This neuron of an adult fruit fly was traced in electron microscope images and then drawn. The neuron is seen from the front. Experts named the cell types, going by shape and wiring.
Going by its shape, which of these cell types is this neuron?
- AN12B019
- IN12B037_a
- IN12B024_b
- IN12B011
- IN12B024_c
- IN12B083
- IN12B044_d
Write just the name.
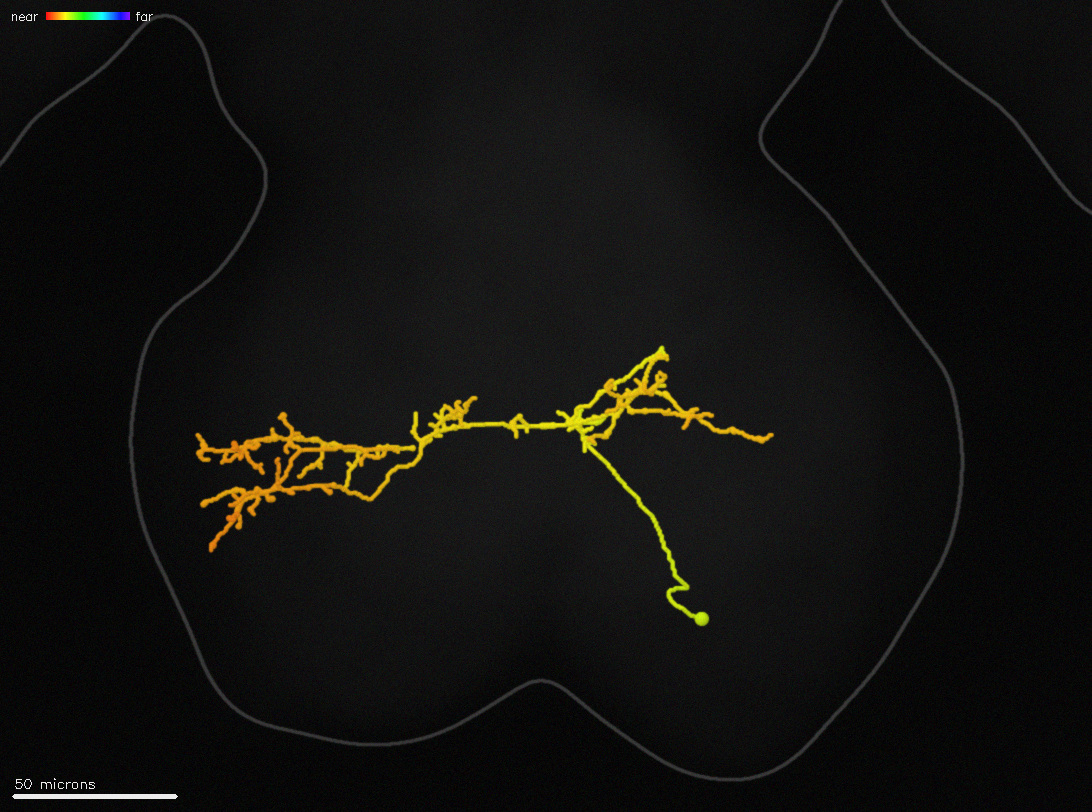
IN12B083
